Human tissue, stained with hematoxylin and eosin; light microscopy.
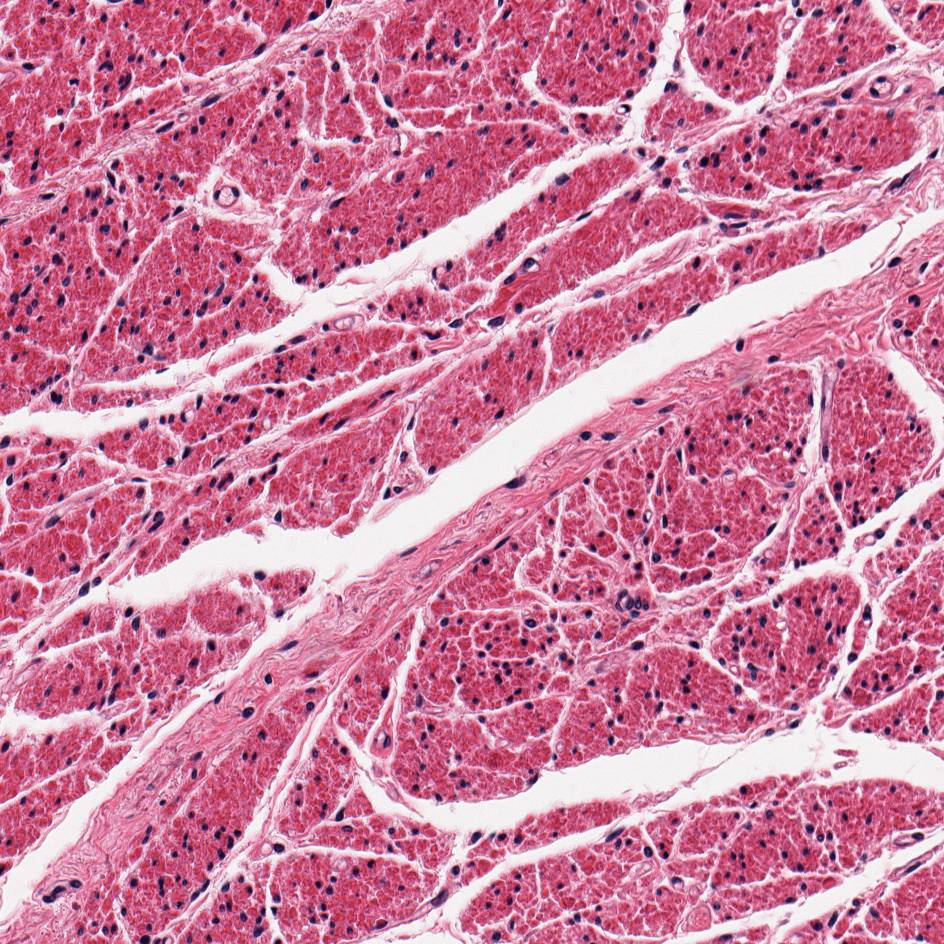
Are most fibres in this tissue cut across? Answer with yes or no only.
Yes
